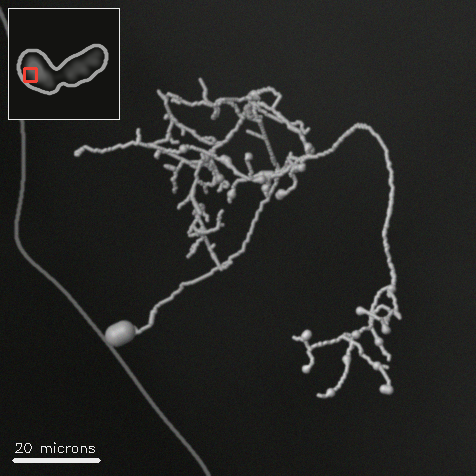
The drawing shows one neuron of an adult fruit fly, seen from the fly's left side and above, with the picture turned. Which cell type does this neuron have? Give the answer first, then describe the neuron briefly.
The cell type is v2LN42. Its broad class is central-brain intrinsic neuron. By the scale bar it is about 75 microns wide in this view. The picture shows dozens of branch ends.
